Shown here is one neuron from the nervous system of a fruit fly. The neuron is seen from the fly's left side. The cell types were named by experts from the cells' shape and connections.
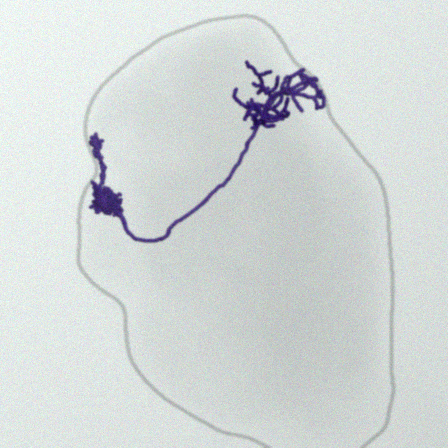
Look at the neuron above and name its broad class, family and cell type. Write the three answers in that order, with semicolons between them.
central-brain intrinsic neuron; class ALPN; DC1_adPN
